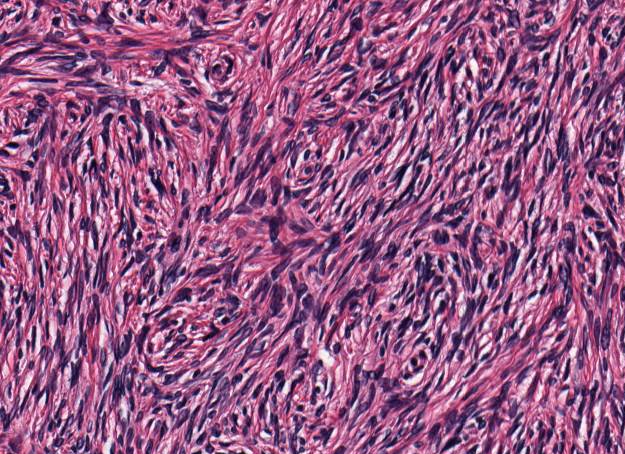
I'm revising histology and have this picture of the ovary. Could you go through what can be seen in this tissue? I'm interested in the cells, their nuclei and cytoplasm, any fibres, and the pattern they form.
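Densely packed spindle cells fill the whole field, in short fascicles crossing one another in many directions. Their nuclei are elongated, tapered and dark-staining, many slightly wavy. Pink, fibrillary, collagen-like material lies between the cells. A small zone near the centre shows more crowded dark nuclei.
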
